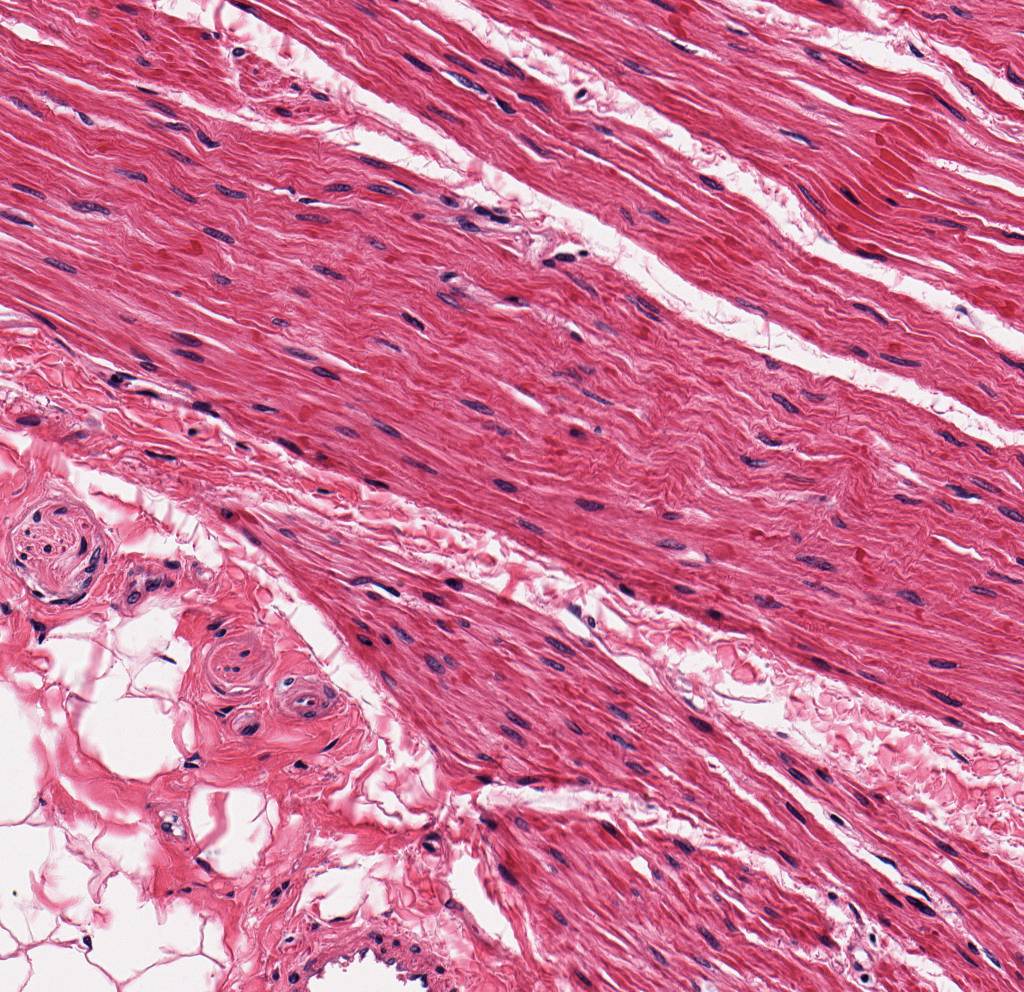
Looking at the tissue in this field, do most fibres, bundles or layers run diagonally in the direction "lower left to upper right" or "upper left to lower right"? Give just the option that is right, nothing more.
Upper left to lower right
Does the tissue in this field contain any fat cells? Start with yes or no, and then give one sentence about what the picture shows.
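Yes. Fat cells with empty clear spaces occupy the lower left corner.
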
